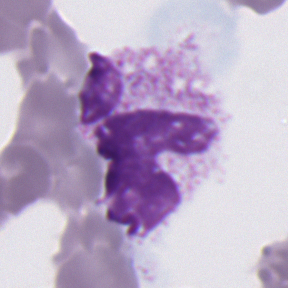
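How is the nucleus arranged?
It is split into lobes, with one smaller lobe at the upper left set apart from the rest.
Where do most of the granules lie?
To the upper right of the nucleus, on a pale background with no blue-staining cytoplasm.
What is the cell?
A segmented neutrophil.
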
